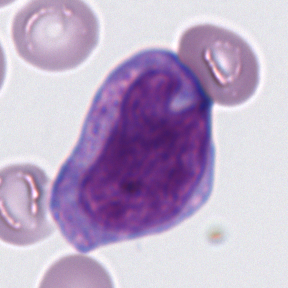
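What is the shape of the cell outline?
Irregular rather than round.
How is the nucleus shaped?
It is folded, with a deep notch at its upper right, and fills most of the cell.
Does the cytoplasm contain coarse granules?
It contains none.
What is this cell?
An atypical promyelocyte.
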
